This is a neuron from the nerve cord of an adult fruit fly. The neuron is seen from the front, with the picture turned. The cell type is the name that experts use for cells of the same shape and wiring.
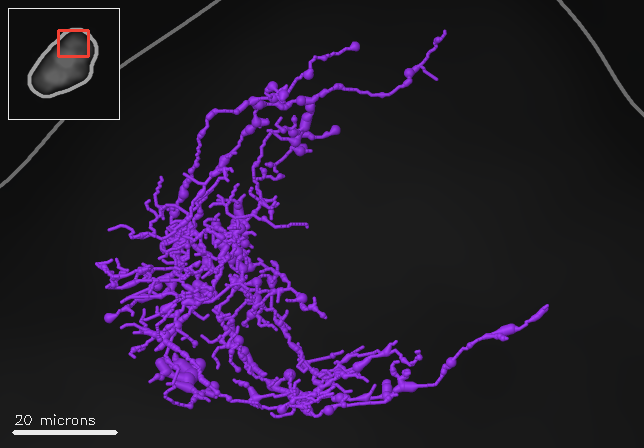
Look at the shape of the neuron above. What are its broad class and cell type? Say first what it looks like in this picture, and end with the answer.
The drawing shows no cell body. By the scale bar it is about 90 microns wide in this view. This is a sensory neuron entering the nerve cord. The cell type is SNxx17.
